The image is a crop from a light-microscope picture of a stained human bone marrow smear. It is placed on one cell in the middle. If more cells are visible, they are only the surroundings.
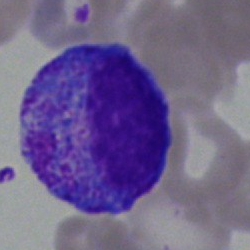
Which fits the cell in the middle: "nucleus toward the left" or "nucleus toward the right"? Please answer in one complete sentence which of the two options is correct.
The nucleus is placed toward the right, whether upper, middle or lower.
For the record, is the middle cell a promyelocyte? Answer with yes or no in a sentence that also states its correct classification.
Yes, it is a promyelocyte that lies in the middle.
